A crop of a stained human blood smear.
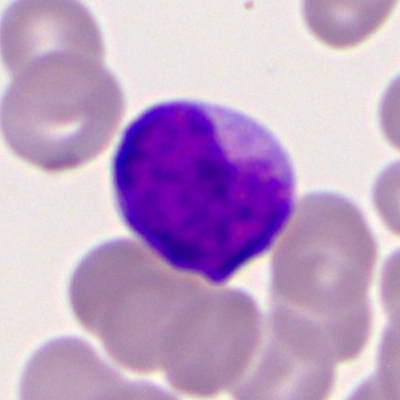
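Myeloblast (central cell), checked point by point: outline roughly round; nucleus filling most of the cell; chromatin dense and clumped, with darker patches; cytoplasm pale lilac.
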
